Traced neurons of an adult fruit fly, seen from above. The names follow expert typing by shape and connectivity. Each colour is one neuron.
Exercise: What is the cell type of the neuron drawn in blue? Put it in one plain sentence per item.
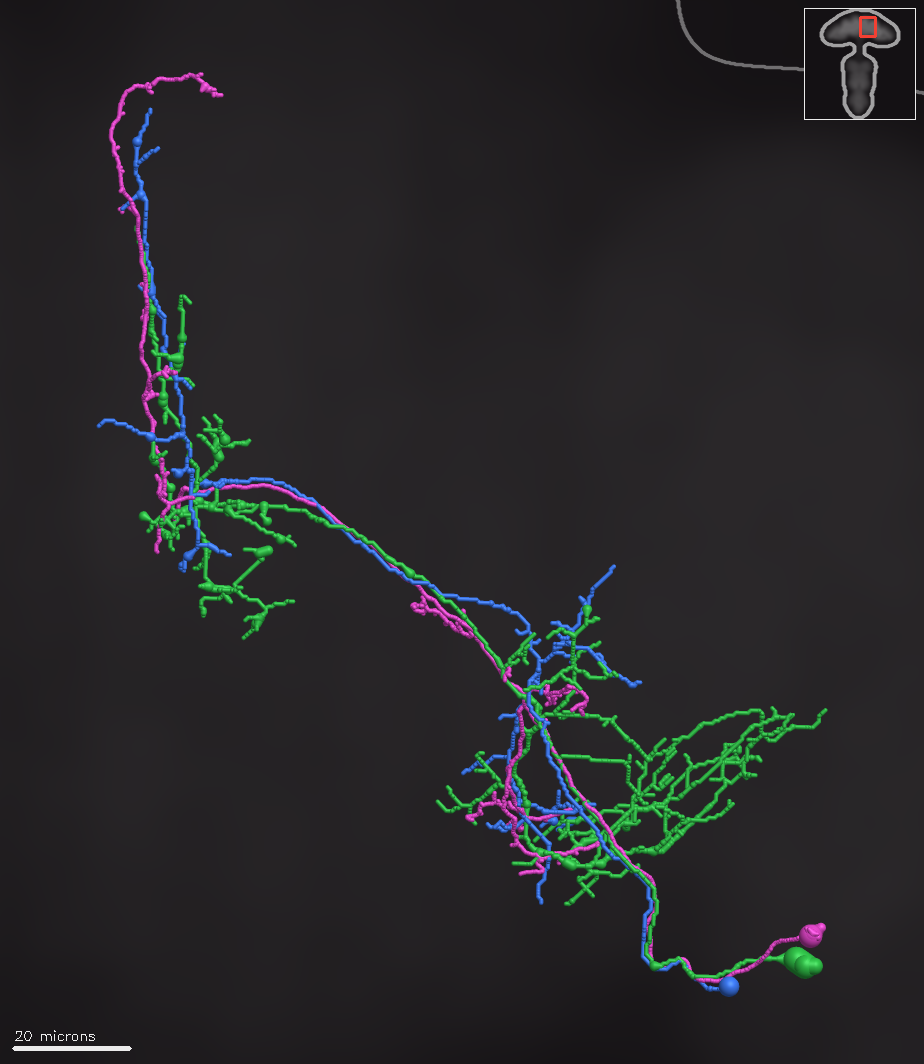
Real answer: The cell type is SMP282.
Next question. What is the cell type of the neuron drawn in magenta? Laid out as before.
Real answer: The cell type is SMP280.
